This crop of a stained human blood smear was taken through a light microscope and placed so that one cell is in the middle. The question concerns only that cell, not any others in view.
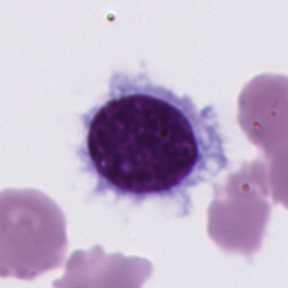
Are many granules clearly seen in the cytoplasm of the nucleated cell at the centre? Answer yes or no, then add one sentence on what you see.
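No. No granules are visible in the cytoplasm.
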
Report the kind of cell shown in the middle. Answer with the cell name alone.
hairy cell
